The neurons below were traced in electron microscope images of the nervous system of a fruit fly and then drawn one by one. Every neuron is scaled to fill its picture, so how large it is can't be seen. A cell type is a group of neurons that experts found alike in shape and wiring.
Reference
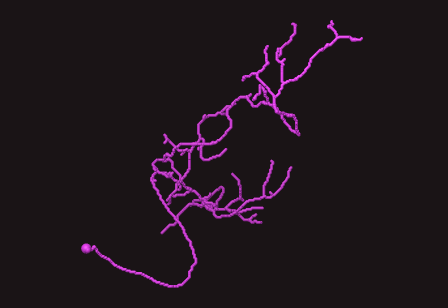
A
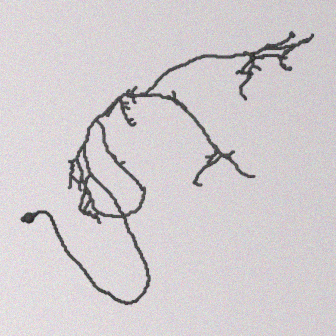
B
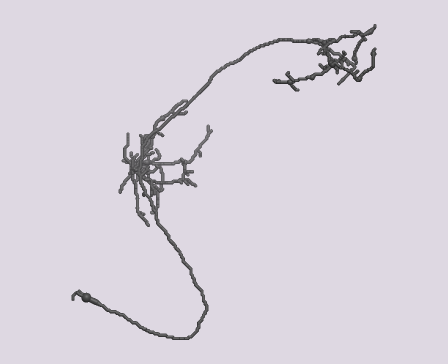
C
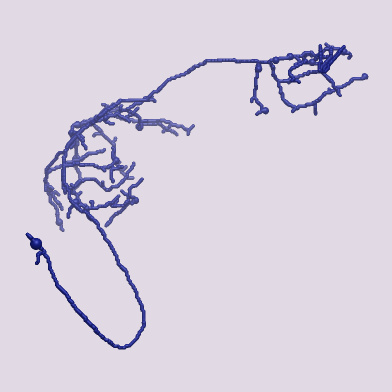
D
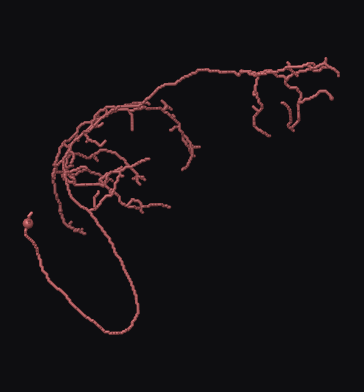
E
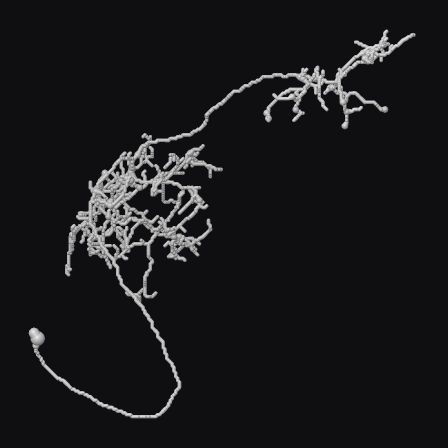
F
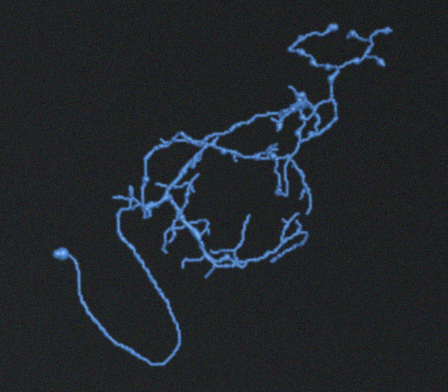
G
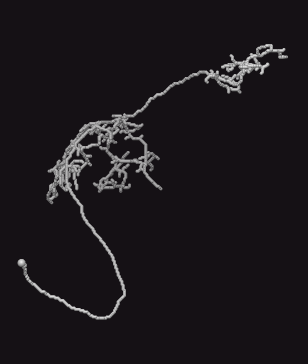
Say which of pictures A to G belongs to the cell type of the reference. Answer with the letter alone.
F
